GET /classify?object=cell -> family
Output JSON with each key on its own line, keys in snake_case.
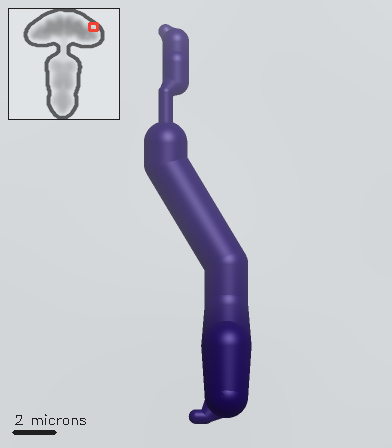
{
 "family": "class visual"
}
